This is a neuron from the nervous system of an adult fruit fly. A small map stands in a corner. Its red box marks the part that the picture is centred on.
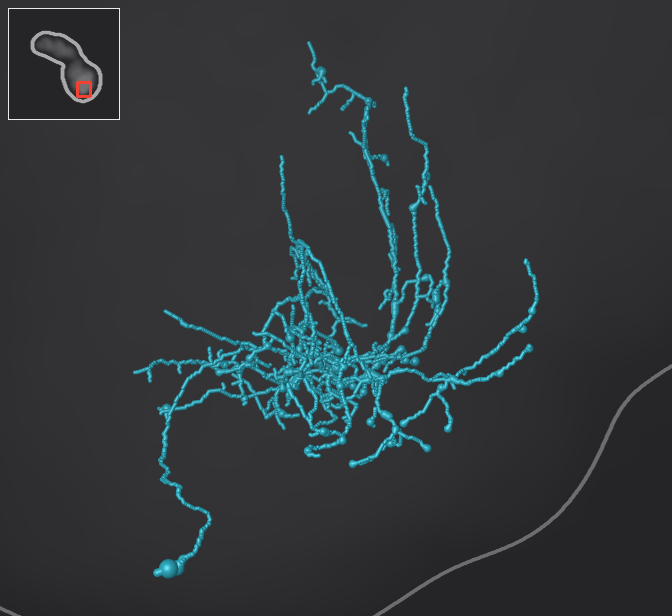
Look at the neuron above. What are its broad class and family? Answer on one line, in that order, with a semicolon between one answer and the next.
central-brain intrinsic neuron; hemilineage SMPad3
